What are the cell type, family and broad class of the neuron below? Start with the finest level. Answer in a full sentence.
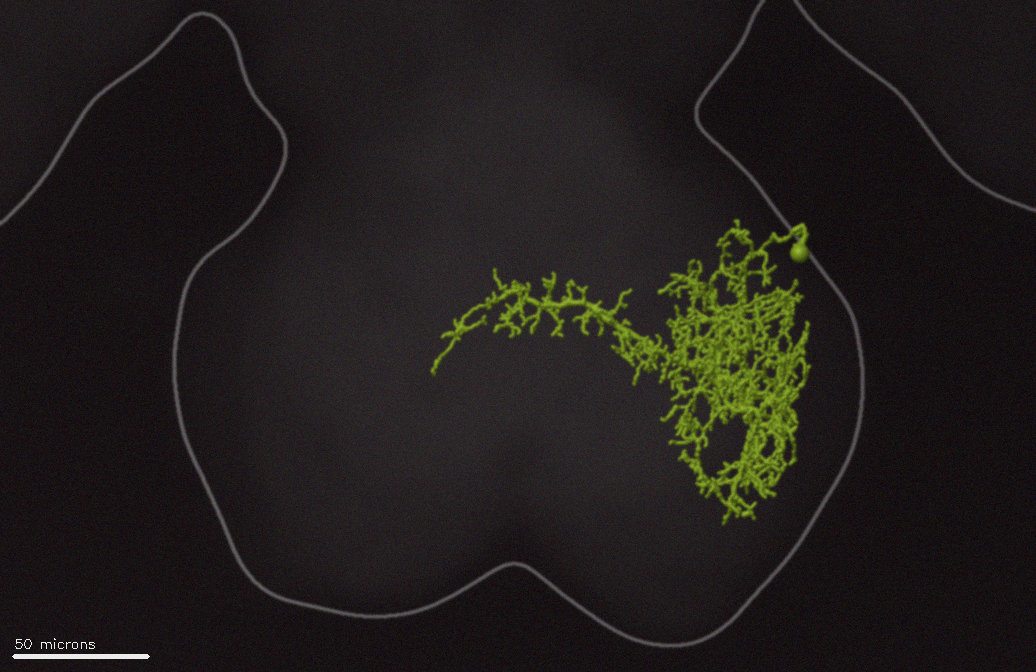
Type IN19A024 of hemilineage 19A, a nerve-cord intrinsic neuron.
